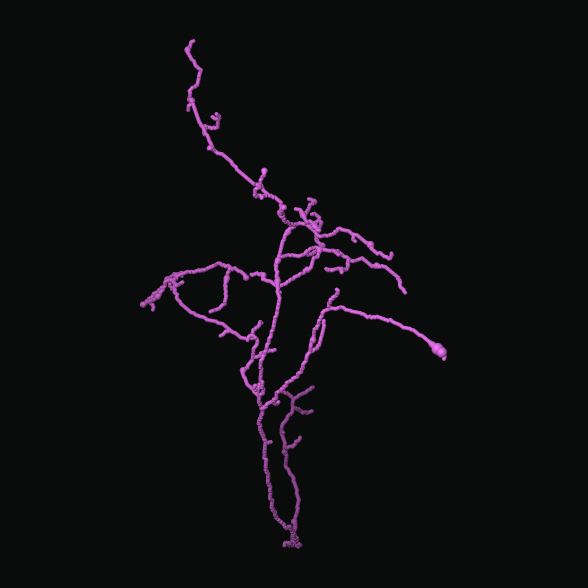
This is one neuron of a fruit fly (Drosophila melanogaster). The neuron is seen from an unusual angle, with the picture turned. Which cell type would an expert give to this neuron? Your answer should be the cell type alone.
SMP105_a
